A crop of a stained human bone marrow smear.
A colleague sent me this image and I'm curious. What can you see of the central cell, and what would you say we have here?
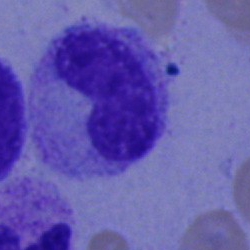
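Kidney-shaped nucleus, deep notch on its left side. Positioned off-centre, toward the upper right of the cell. Chromatin dense and dark purple, coarse clumps with small pale gaps. Fine pink-violet granules scattered through the cytoplasm. Band neutrophil.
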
